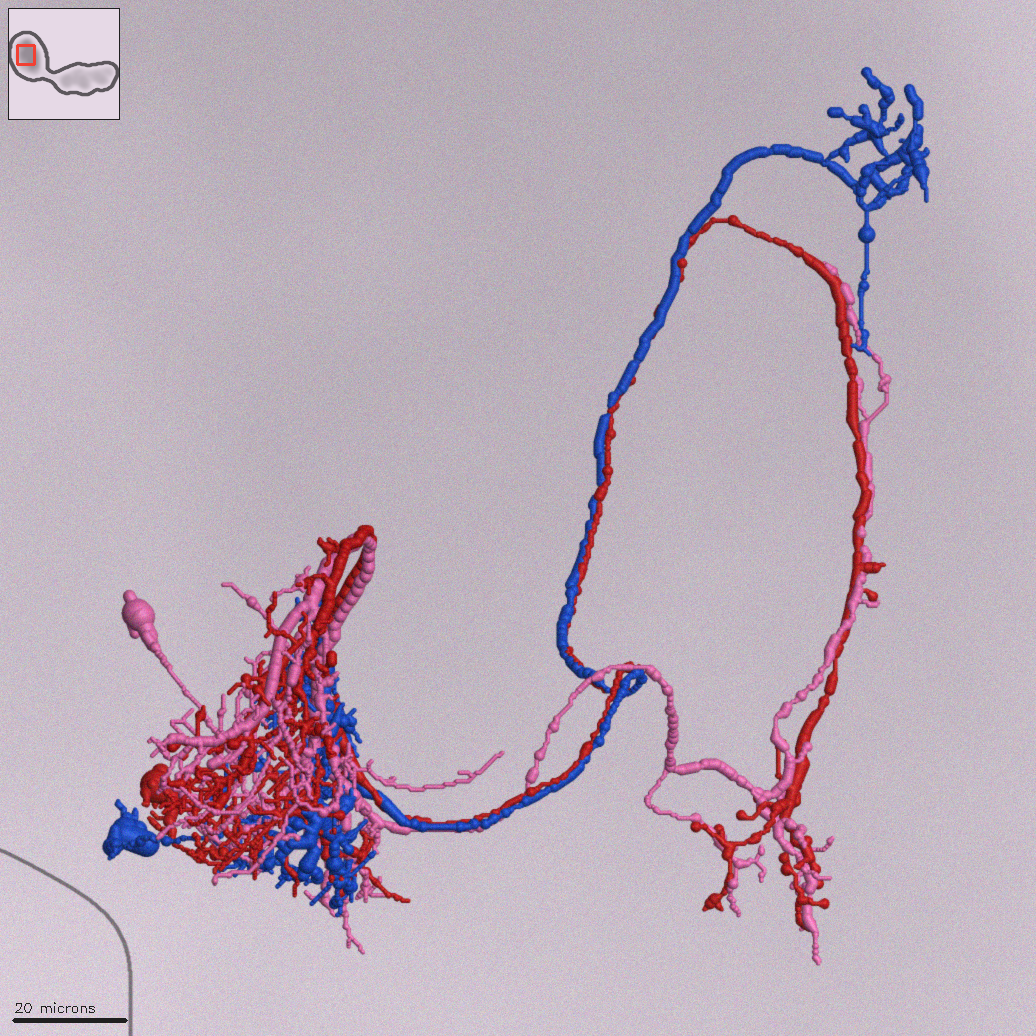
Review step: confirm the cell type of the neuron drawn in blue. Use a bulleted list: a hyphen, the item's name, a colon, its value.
- cell type: VP2_l2PN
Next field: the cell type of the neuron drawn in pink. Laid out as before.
- cell type: M_l2PN10t19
